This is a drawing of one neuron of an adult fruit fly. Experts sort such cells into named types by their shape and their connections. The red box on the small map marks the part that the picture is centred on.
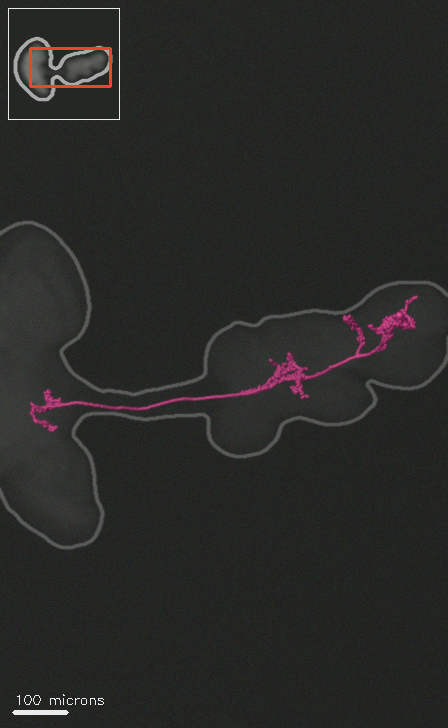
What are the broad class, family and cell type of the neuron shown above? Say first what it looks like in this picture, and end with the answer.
It reaches both the brain and the nerve cord, passing through the neck. From left to right in the picture it spans about 750 microns. This is an ascending neuron. The family is hemilineage 05B. The cell type is AN05B053.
